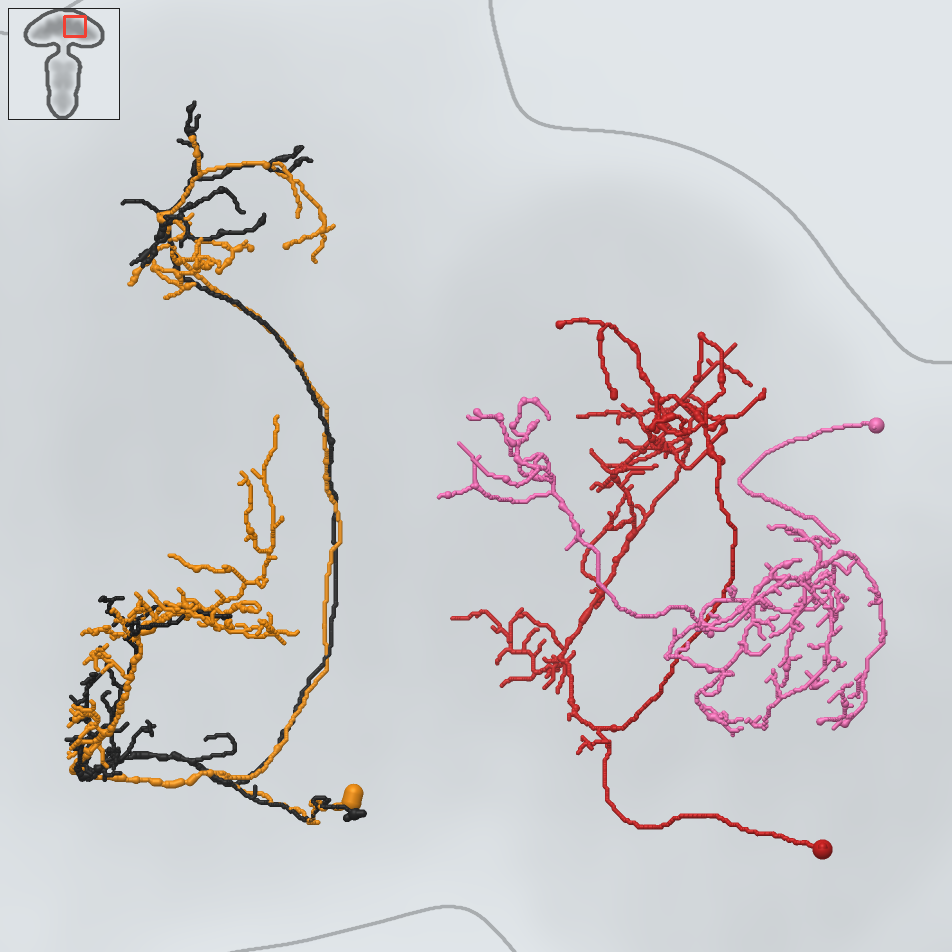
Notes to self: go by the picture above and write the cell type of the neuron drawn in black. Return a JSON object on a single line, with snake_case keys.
{"cell_type": "LAL150"}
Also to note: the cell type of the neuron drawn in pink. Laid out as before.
{"cell_type": "LHAV5a1"}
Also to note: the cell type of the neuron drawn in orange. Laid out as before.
{"cell_type": "LAL148"}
